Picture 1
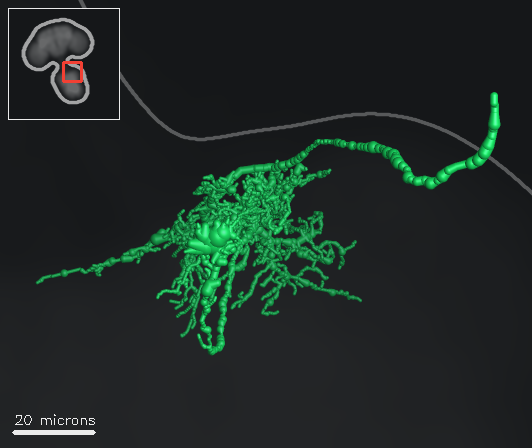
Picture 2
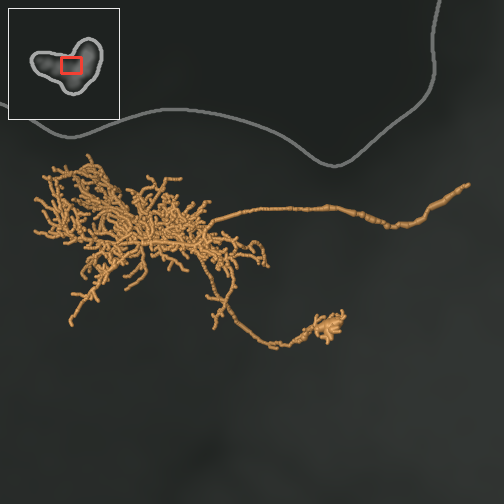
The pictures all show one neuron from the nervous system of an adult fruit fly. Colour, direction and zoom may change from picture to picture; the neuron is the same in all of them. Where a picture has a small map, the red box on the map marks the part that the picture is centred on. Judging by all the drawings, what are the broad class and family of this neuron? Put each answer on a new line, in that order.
motor neuron of the nerve cord
hemilineage 16B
